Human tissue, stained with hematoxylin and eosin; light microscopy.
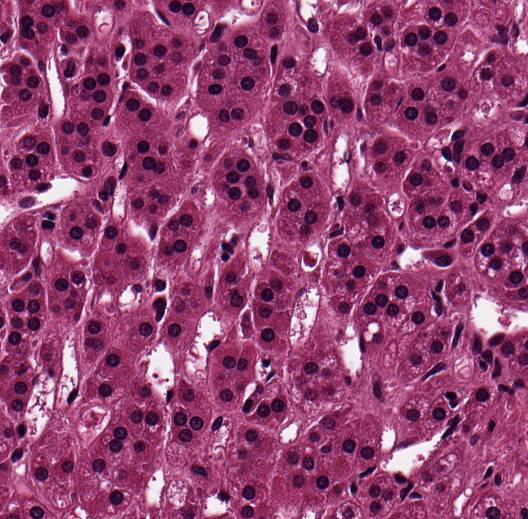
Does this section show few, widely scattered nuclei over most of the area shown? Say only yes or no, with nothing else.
No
